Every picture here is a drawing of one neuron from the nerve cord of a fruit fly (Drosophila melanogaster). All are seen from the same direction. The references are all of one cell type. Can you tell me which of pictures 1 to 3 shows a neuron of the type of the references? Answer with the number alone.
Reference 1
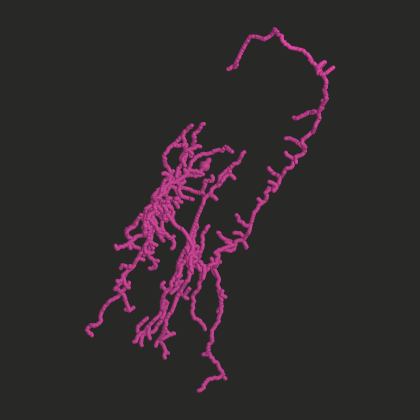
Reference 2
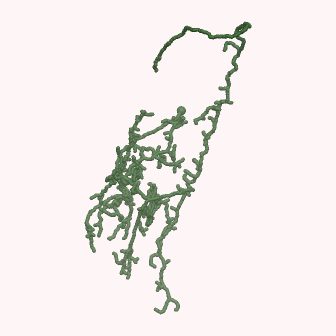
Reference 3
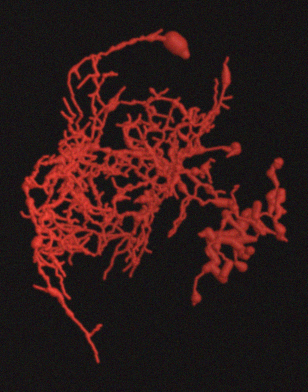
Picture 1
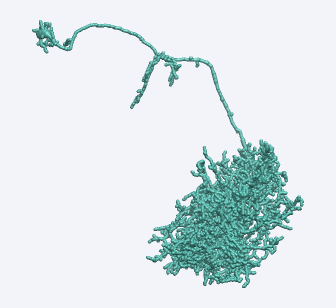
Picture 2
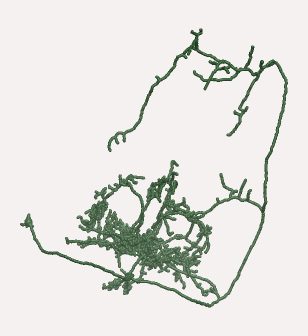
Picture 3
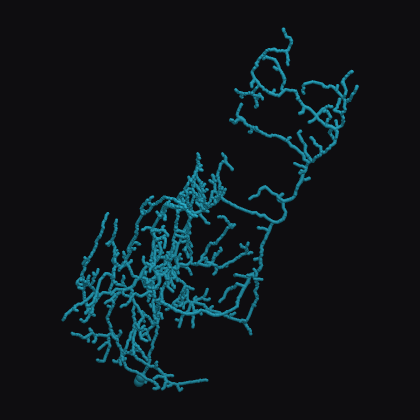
3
